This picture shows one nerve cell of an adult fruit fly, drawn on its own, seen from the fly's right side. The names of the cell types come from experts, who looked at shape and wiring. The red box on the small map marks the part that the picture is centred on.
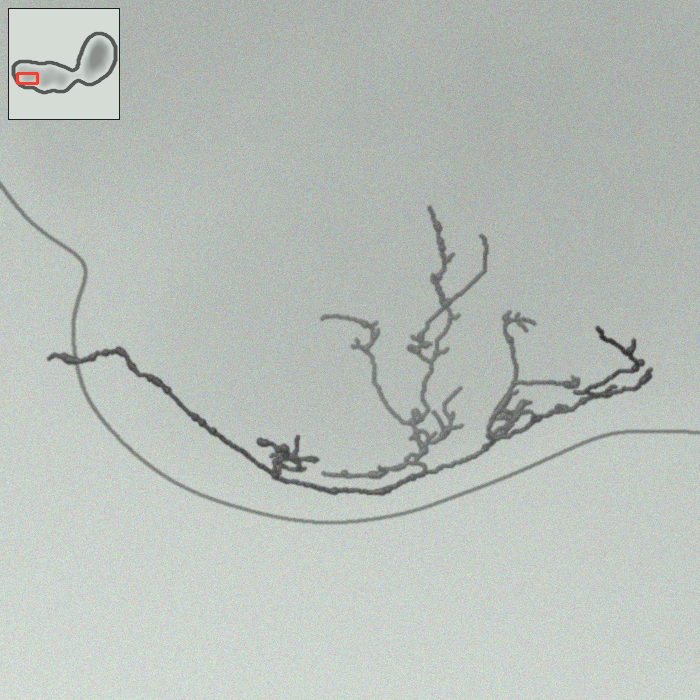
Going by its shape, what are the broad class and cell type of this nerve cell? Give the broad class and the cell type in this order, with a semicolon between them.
sensory neuron entering the nerve cord; SNxx29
